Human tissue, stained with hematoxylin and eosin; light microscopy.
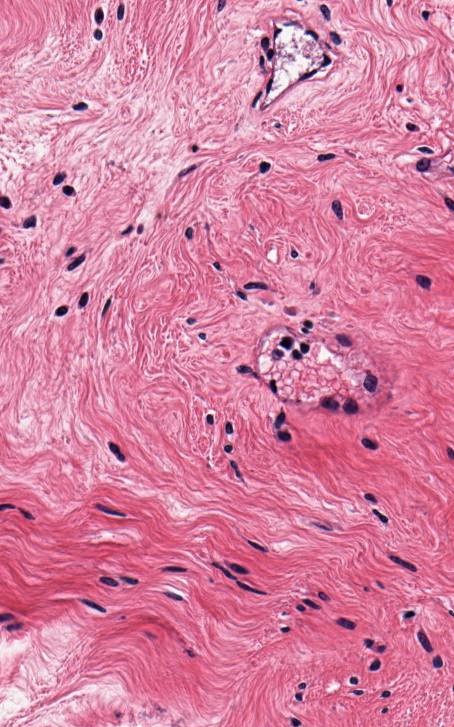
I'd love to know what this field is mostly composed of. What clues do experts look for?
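Dense connective tissue: the entire field is fibrous, with no epithelium. Most nuclei are small, dark and elongated, some slightly wavy, and lie aligned with the fibres.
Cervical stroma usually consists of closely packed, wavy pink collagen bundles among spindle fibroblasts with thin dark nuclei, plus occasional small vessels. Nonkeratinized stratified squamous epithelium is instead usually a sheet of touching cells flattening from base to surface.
A small thin-walled vascular channel lies near the top centre.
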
